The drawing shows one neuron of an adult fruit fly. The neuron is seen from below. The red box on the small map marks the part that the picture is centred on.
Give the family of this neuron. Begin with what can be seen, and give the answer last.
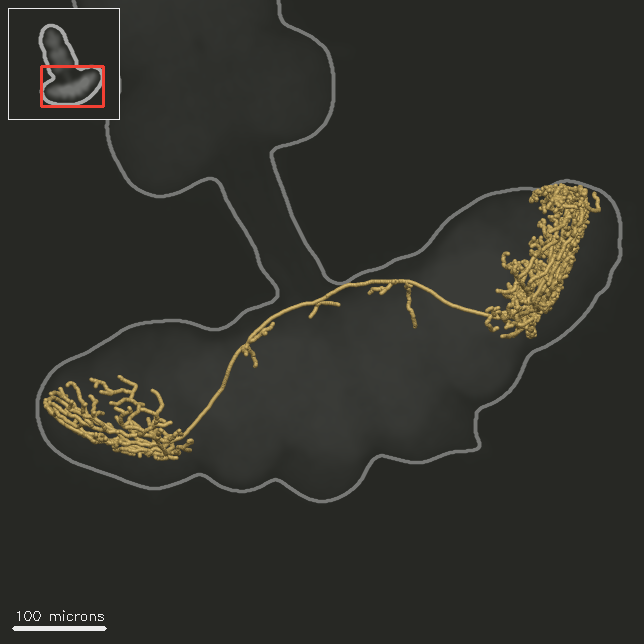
From left to right in the picture it spans about 600 microns. The picture shows dozens of branch ends. Its broad class is visual projection neuron. The family is hemilineage VPNl&d1_lateral.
